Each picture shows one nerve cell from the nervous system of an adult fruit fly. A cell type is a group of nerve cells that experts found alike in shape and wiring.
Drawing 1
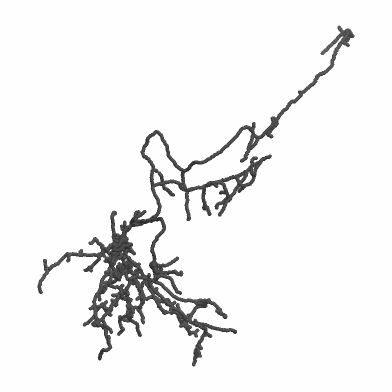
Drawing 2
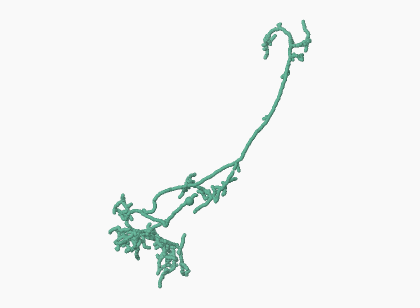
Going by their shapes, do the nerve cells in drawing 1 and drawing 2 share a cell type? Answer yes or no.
yes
